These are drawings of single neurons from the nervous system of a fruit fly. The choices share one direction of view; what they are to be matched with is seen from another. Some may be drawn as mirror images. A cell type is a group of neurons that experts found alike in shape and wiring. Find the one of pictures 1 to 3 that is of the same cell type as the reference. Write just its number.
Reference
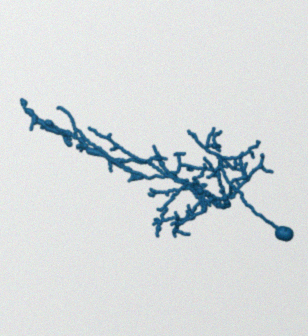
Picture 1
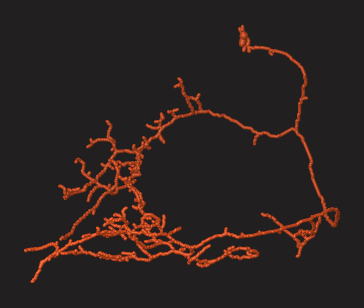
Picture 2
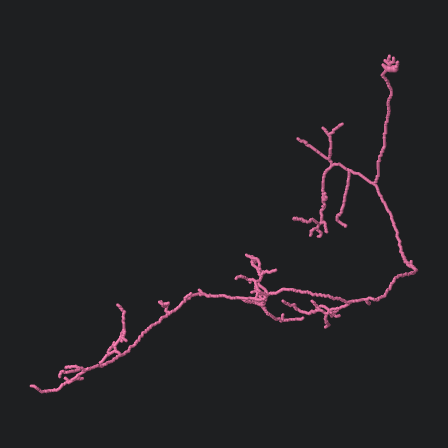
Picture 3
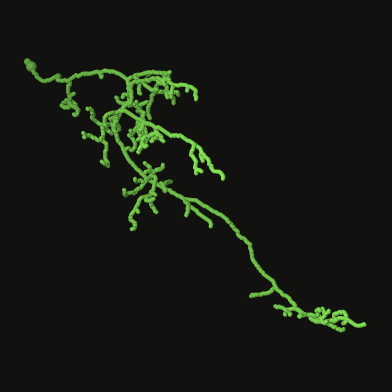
3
